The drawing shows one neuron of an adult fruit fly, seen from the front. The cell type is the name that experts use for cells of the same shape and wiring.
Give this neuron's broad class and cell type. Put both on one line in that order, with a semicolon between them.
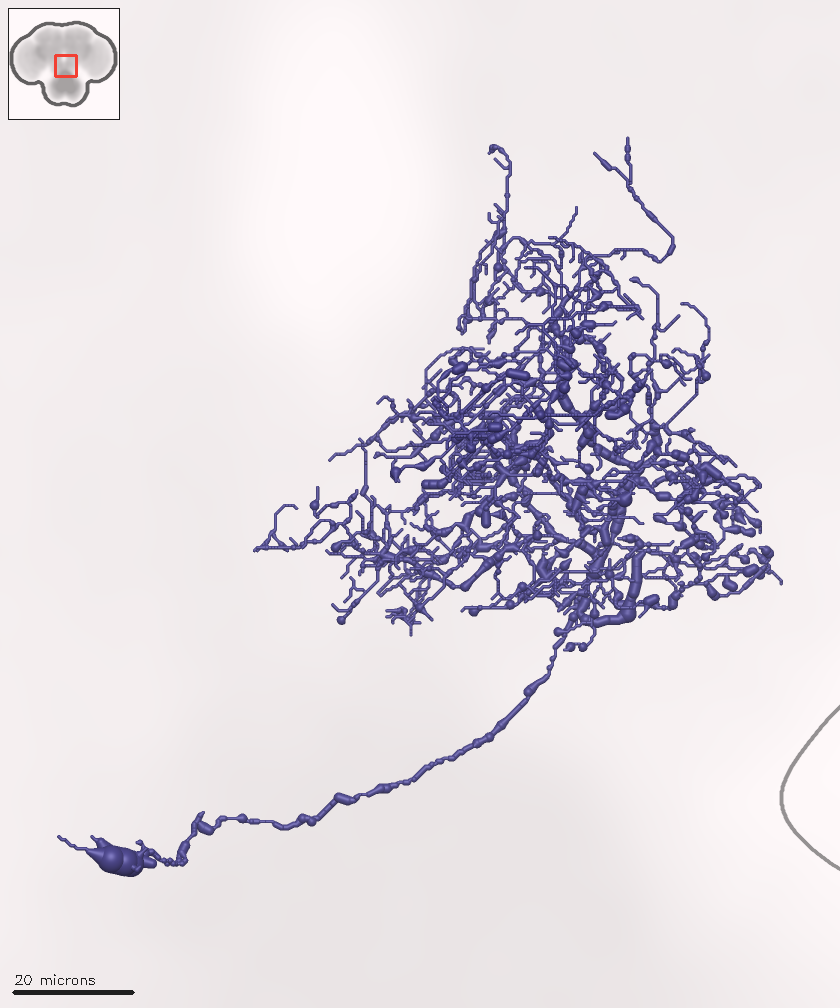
central-brain intrinsic neuron; GNG147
